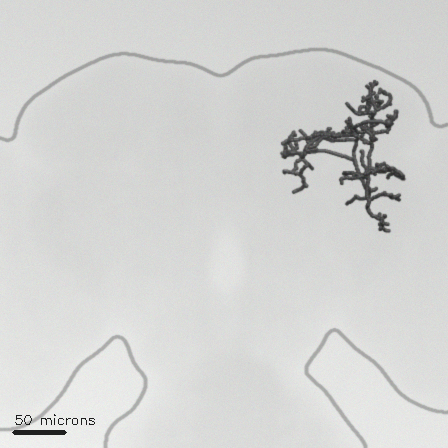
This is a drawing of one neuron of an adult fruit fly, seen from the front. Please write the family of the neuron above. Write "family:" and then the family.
family: hemilineage VLPd1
